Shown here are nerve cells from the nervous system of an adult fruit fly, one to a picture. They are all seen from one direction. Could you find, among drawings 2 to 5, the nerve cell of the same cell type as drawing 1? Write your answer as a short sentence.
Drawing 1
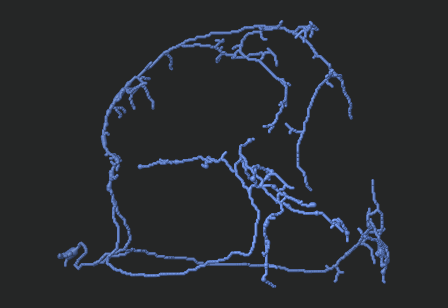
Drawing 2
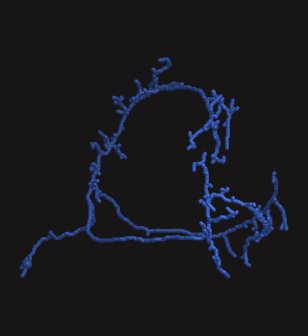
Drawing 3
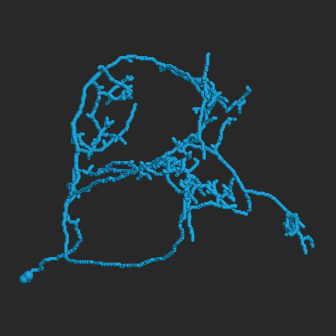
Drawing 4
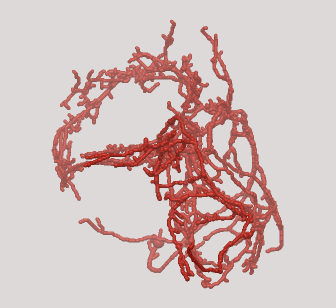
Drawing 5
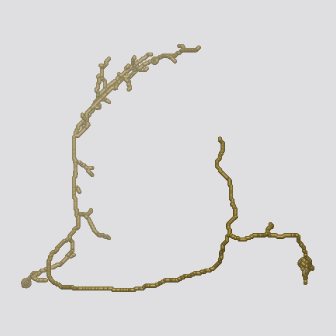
The nerve cell in drawing 3 is of the same cell type.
